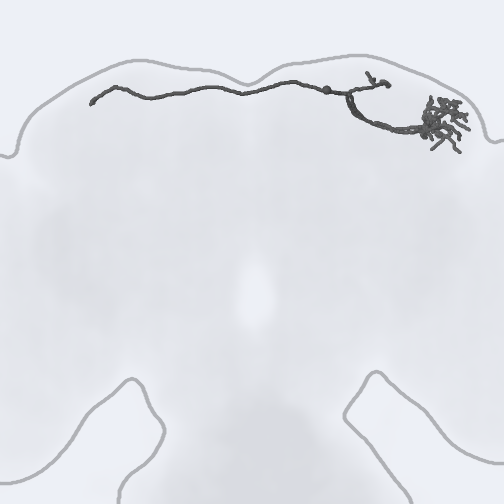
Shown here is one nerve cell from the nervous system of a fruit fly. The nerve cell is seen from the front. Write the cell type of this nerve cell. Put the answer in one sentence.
The cell type is CB2934.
